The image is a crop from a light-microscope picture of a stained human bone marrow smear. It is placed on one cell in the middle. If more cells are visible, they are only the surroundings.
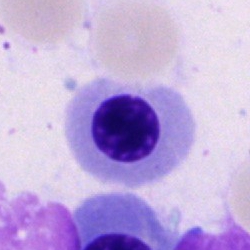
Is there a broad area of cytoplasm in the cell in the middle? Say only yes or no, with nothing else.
Yes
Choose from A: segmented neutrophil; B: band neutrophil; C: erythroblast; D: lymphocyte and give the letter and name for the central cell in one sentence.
Option C is correct; the cell in the middle is an erythroblast.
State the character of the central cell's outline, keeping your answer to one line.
No surface projections are present; the cell outline is smooth.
